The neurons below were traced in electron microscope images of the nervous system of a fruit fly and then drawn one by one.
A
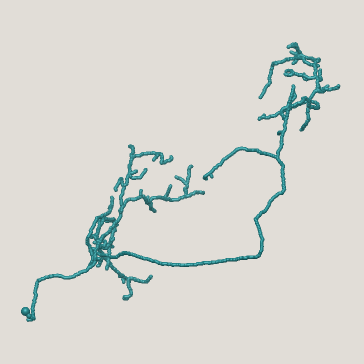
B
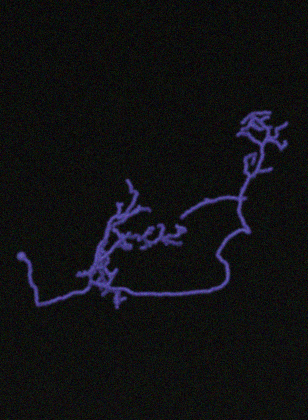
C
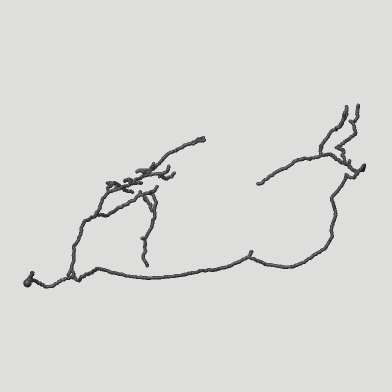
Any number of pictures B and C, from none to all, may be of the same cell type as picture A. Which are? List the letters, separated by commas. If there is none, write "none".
B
